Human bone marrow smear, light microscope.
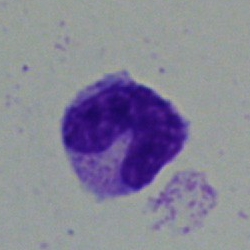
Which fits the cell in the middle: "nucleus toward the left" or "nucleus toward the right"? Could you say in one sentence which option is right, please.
Toward the left of the nucleus extends most of the cytoplasm.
